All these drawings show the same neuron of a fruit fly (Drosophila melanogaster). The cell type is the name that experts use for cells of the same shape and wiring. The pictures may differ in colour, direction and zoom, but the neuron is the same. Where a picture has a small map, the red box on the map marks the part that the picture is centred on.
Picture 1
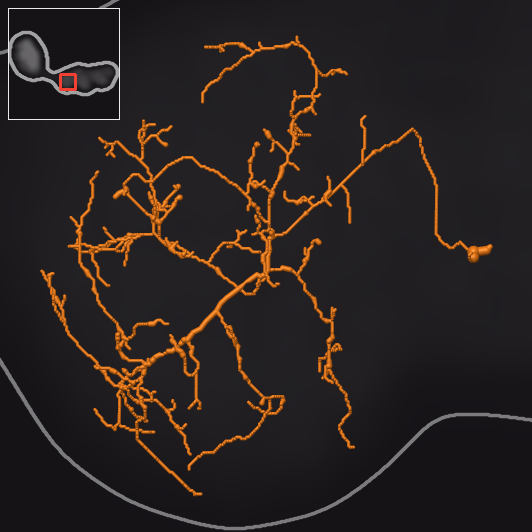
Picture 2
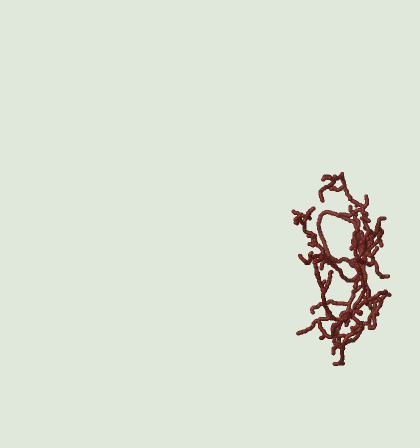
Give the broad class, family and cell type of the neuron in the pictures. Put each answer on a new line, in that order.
nerve-cord intrinsic neuron
hemilineage 03A
IN03A061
